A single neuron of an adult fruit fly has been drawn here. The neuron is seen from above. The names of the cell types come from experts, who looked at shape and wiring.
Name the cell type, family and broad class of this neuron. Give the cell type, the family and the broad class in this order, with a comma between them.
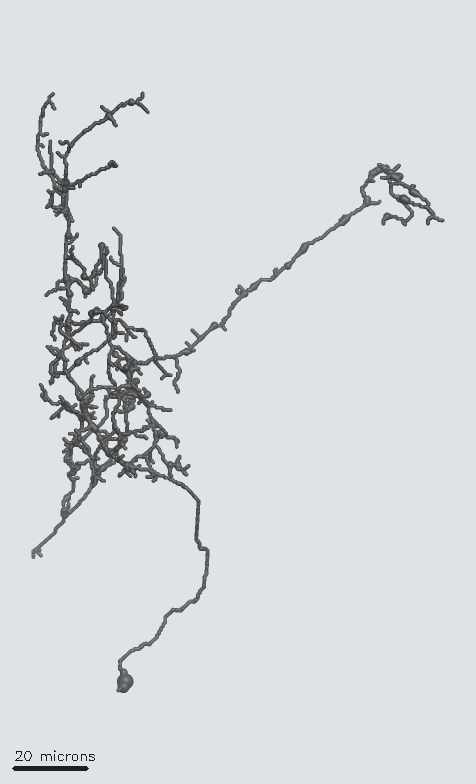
SMP392, hemilineage DM4_dorsal, central-brain intrinsic neuron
